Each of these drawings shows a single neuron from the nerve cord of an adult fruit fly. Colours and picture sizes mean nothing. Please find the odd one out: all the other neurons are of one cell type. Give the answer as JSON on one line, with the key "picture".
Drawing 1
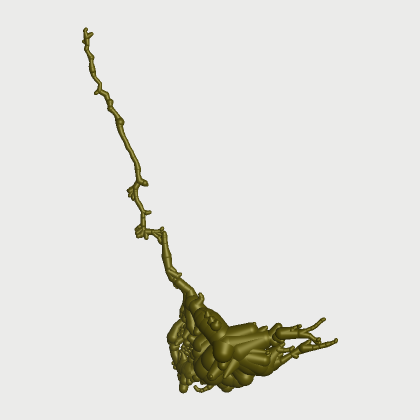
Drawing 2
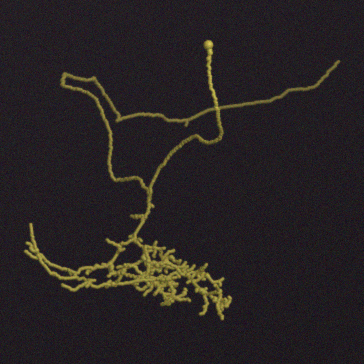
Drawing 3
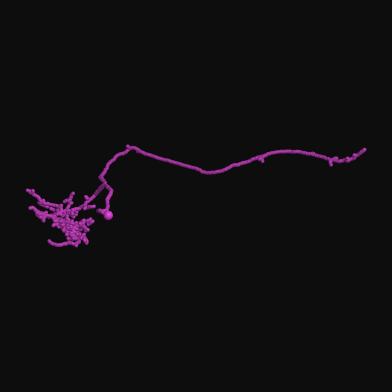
{"picture": 1}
